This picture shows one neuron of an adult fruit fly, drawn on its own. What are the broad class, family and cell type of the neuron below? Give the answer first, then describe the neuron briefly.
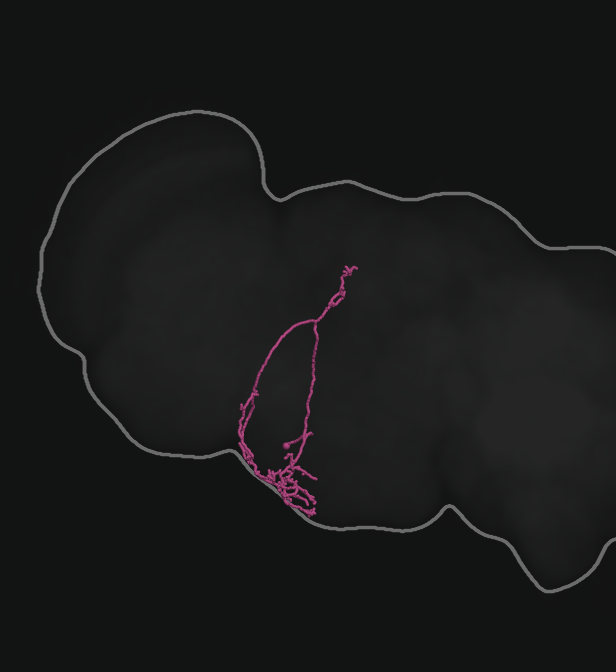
It is a central-brain intrinsic neuron. Its family is hemilineage DM2_central. Its cell type is CB4126. In this view it is taller than it is wide.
